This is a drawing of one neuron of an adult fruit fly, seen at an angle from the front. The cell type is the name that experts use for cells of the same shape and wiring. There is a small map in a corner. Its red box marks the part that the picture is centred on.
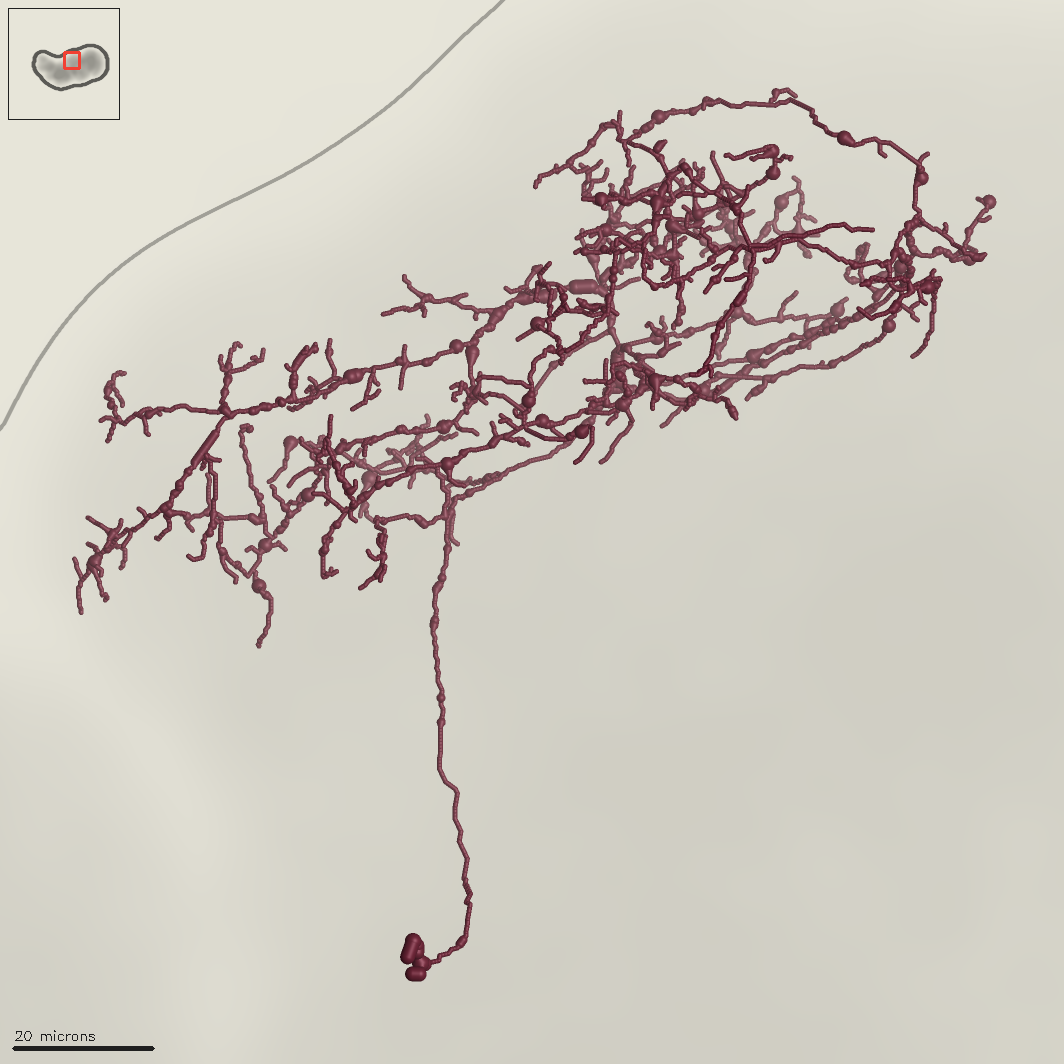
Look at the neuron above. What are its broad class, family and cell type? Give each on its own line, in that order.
central-brain intrinsic neuron
hemilineage LHa1
CB3347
